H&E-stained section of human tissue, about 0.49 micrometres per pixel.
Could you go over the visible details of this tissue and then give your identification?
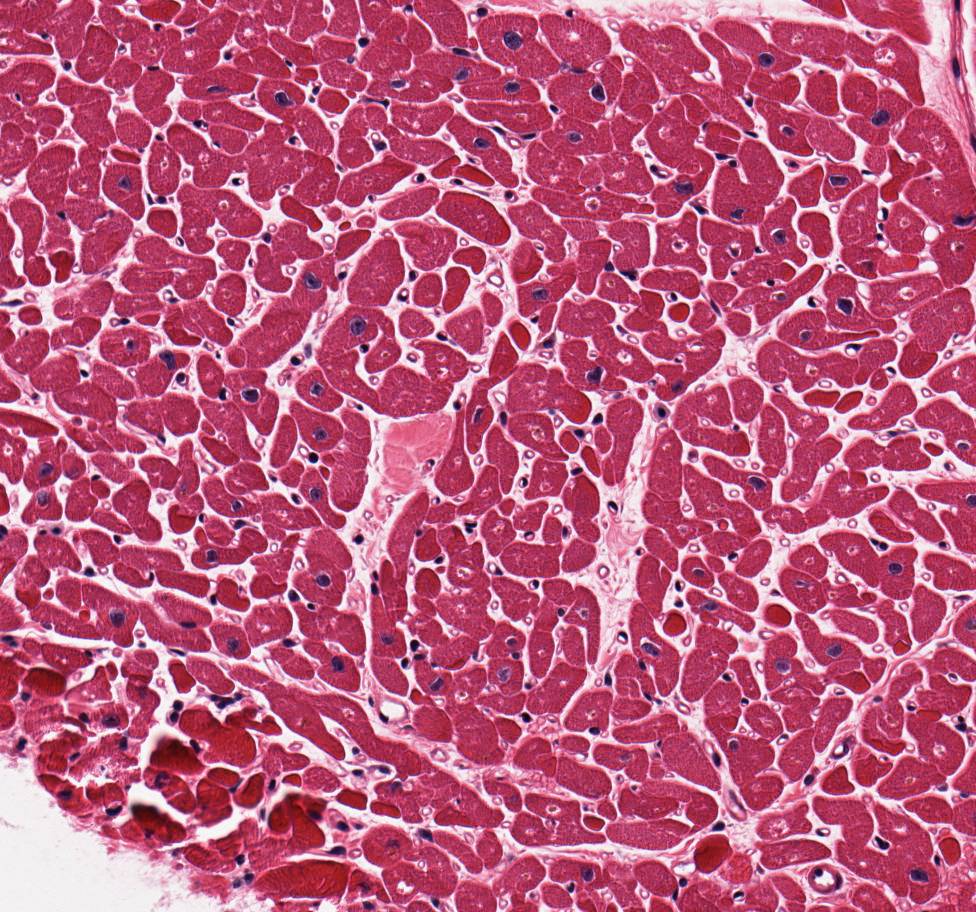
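Notice that the muscle fibres here are cut mostly in cross or oblique section, many with irregular, branching outlines. Look closely: many show a small pale clear zone around or beside the central nucleus. Slightly wider pale connective tissue septa divide the fibres into bundles. Left of centre lies a small pale pink patch of loose fibrous tissue. This is the left ventricle of the heart.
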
